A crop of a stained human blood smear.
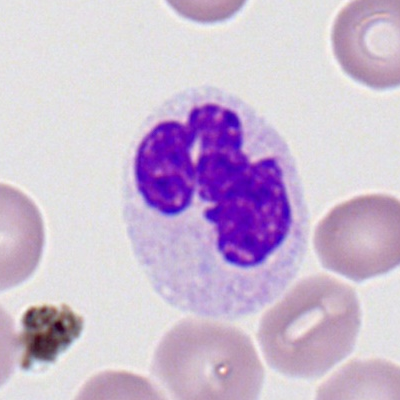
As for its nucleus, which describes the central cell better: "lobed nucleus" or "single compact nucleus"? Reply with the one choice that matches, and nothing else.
Lobed nucleus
